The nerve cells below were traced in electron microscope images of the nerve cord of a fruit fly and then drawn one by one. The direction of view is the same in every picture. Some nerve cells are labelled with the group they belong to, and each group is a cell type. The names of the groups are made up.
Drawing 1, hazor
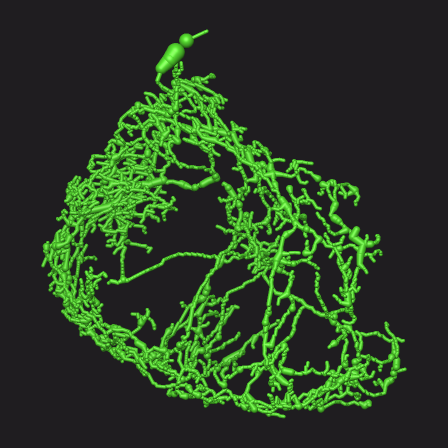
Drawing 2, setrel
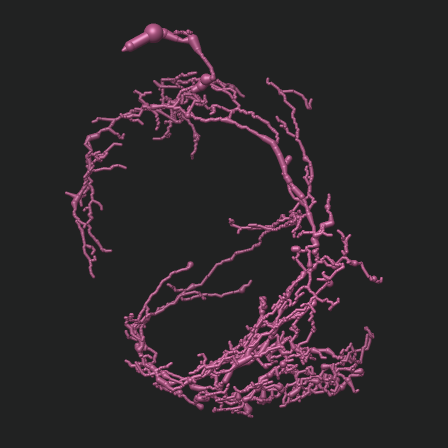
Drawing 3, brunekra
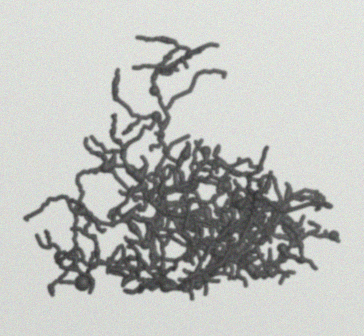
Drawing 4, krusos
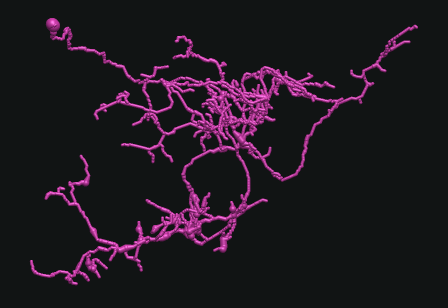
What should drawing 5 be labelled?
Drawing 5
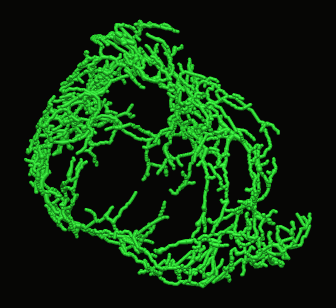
hazor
